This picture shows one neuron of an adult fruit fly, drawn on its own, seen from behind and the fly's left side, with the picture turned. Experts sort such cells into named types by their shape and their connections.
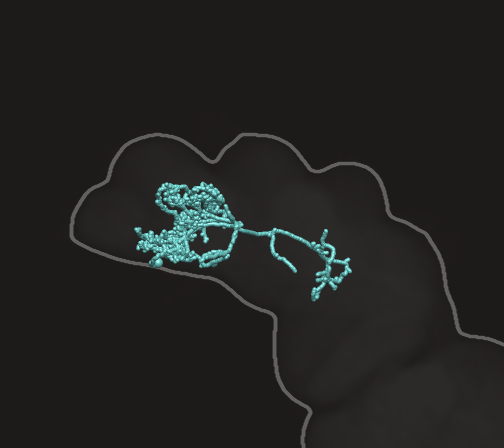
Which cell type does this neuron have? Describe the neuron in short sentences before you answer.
As drawn here it is wider than it is tall. Its broad class is nerve-cord intrinsic neuron. Its cell type is INXXX143.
